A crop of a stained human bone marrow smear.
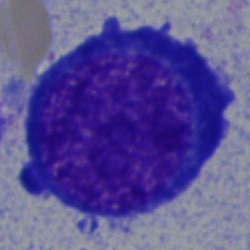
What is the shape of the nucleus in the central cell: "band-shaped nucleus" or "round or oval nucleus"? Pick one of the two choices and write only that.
Round or oval nucleus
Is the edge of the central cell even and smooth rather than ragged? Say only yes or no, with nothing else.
No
